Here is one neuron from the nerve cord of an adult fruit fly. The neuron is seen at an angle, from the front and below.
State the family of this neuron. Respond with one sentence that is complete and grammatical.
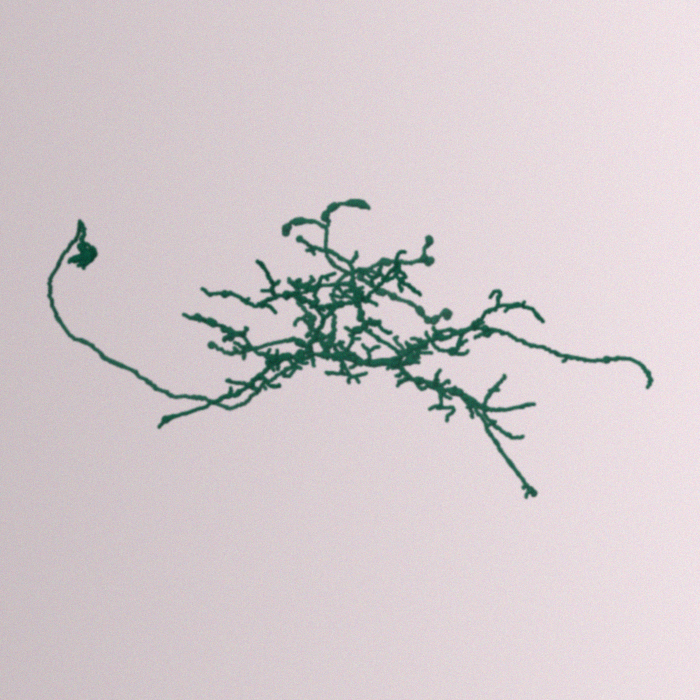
It is hemilineage 11A that names the family of this neuron.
